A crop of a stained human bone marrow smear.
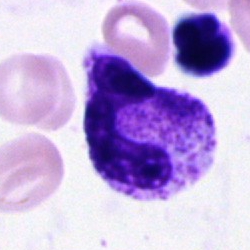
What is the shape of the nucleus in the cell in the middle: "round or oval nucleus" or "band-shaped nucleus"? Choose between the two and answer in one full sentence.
A curved band without separate lobes is the shape of the nucleus.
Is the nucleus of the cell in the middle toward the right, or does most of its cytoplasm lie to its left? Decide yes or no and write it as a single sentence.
No, this cell has its nucleus set toward the left.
